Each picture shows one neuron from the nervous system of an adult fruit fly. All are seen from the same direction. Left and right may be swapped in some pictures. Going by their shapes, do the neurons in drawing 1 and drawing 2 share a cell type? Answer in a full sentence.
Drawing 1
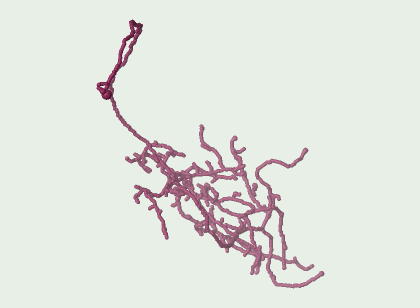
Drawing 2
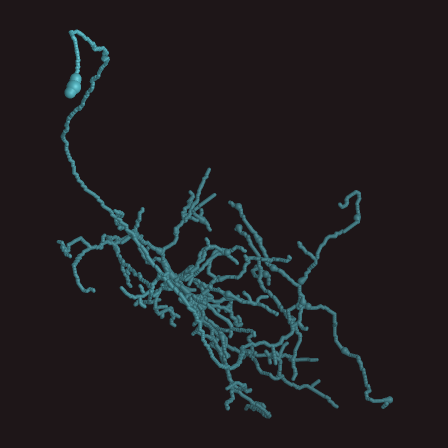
They are of the same cell type.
